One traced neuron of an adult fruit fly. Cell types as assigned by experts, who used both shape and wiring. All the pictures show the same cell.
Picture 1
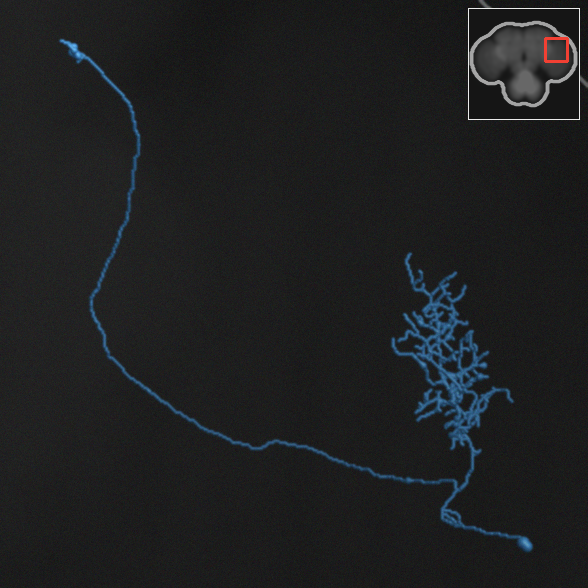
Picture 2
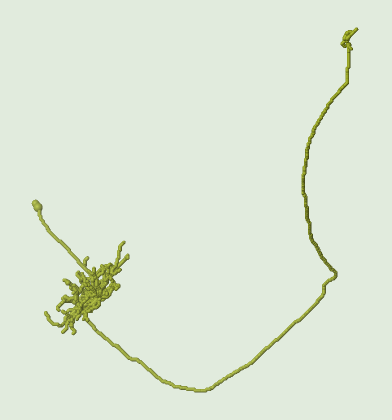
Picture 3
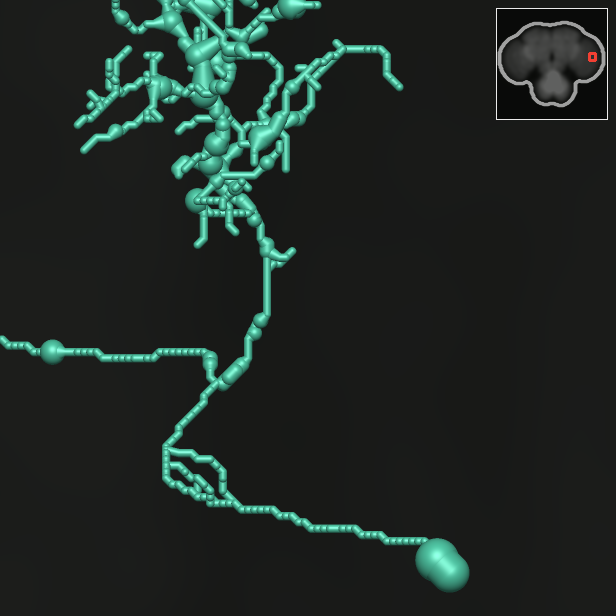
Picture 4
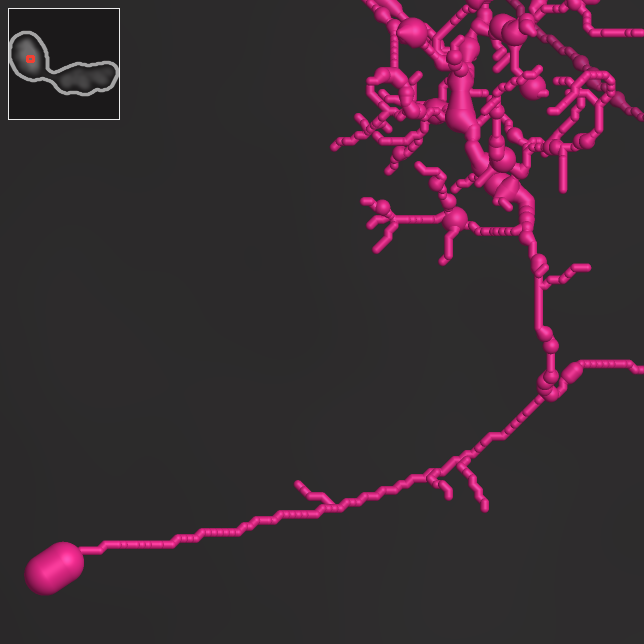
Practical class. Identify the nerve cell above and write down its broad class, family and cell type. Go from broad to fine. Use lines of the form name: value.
broad class: visual projection neuron
family: MeTu
cell type: MeTu3c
